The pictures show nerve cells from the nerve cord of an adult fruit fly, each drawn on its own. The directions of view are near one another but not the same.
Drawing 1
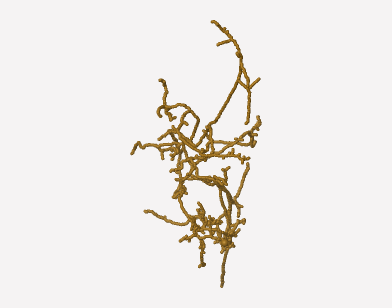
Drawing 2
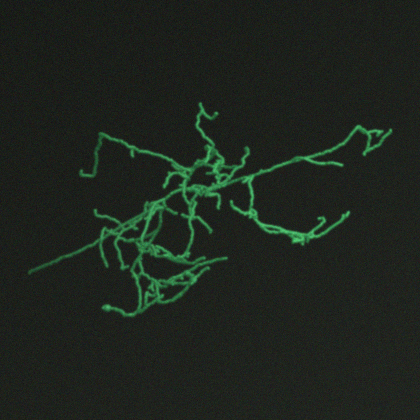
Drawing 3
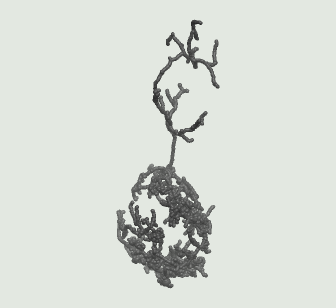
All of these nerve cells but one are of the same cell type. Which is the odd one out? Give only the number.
3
